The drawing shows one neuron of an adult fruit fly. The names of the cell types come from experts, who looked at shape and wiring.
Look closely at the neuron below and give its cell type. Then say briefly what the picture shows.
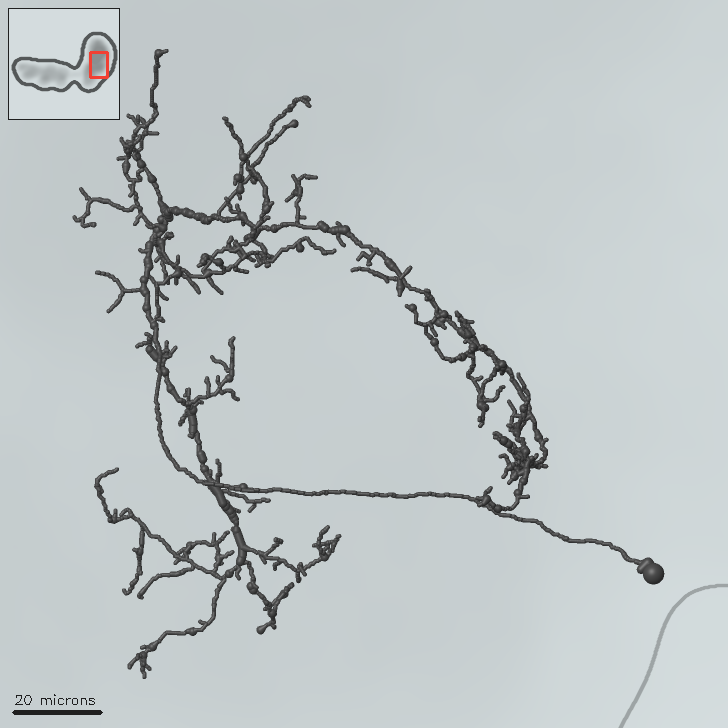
The cell type is AVLP461. Its broad class is central-brain intrinsic neuron. The cell body is at the lower right of the picture. By the scale bar it is about 150 microns tall in this view.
